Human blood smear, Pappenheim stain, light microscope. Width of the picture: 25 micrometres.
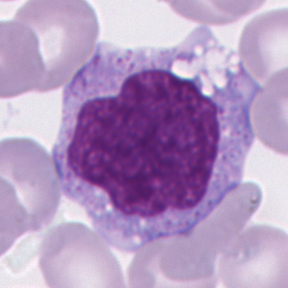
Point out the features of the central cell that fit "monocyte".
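The cytoplasm catches my eye first: it is dusted with very fine, faint purplish granules.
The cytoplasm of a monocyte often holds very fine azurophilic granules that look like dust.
So that dusting goes with the name. Next, the nucleus is a single mass with a scalloped edge and shallow notches, about 13 micrometres across.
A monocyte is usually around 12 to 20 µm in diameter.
Its chromatin looks mottled, with small darker clumps between paler gaps. And in the upper-right part of the cytoplasm sits a cluster of clear vacuoles.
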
